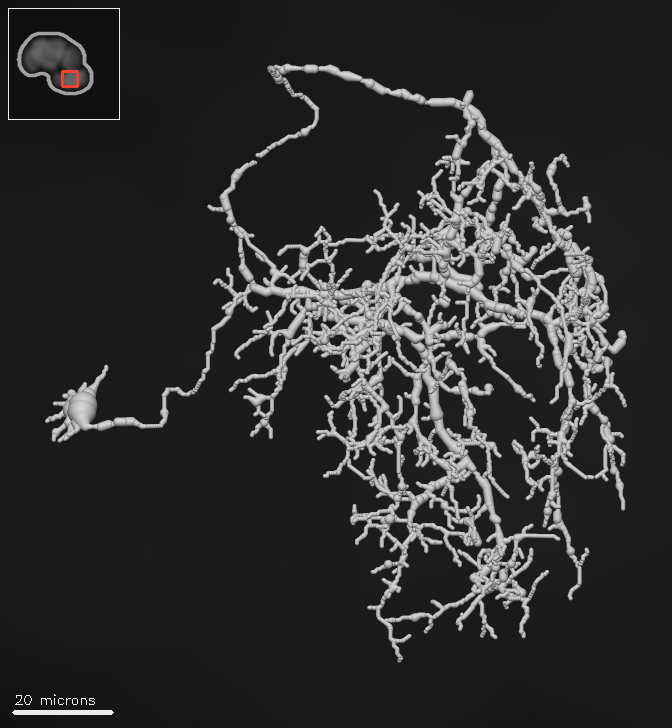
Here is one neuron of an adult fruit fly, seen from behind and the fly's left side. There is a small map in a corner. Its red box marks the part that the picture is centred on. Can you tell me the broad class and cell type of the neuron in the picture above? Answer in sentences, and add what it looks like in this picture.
Its broad class is nerve-cord intrinsic neuron. Its cell type is INXXX466. The cell body can be seen on the left of the picture. By the scale bar it is about 120 microns tall in this view. More than a hundred branch ends can be seen.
